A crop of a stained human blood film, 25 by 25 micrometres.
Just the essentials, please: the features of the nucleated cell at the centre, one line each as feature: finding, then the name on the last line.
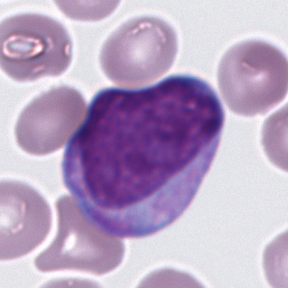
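Outline: irregular, broad along the top, narrower and rounded at the lower end
Nucleus position: toward the upper part, with most of the cytoplasm beneath it
Nucleus size: about 70% of the cell's area
Chromatin: finely stippled, not coarsely clumped
Cytoplasm: a crescent-shaped band along the lower edge
Name: atypical promyelocyte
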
